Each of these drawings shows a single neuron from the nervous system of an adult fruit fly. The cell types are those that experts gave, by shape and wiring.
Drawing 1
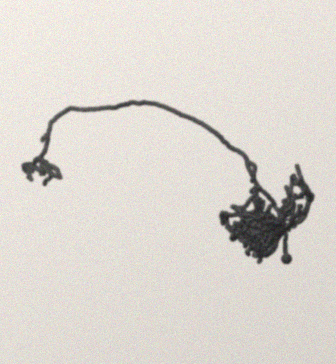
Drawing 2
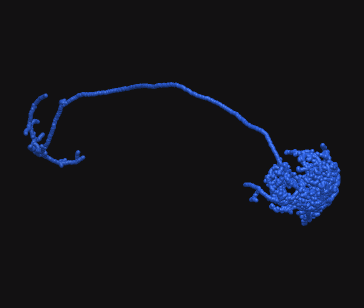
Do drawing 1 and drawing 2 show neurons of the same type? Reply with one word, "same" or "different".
different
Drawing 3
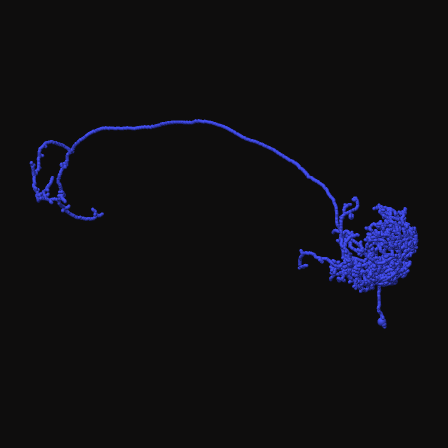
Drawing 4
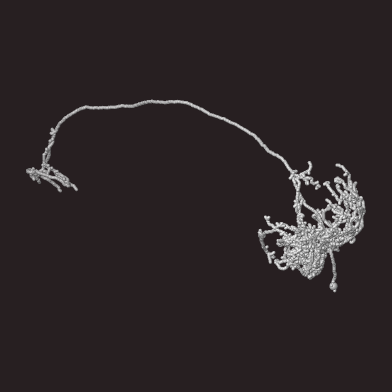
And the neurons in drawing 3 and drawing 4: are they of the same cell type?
same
